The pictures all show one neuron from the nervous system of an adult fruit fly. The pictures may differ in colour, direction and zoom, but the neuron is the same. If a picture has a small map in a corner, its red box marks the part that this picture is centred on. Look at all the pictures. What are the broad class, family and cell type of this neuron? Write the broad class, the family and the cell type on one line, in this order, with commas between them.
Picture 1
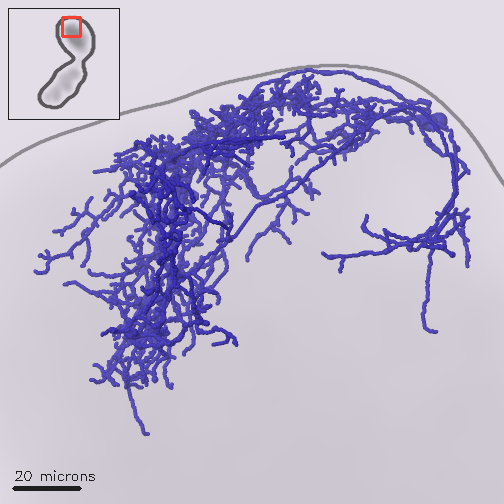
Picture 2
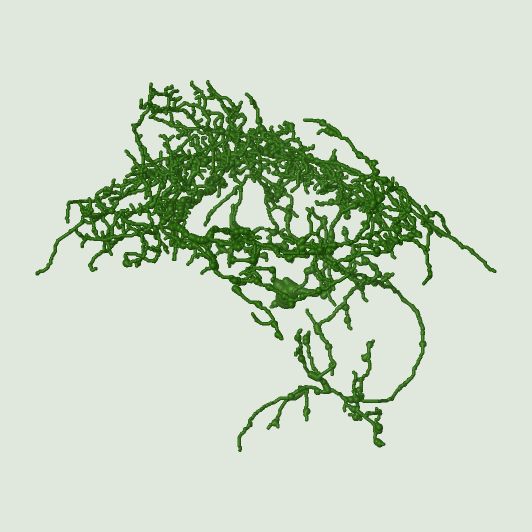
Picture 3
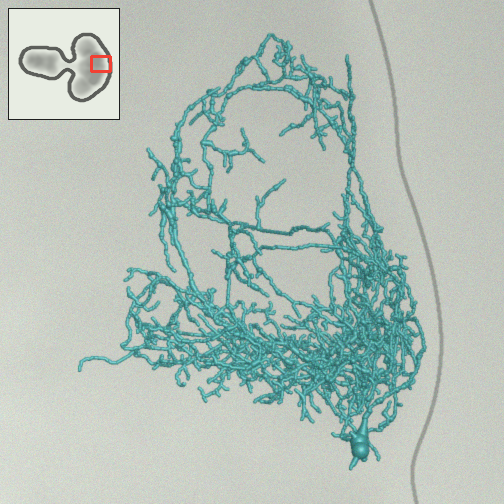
central-brain intrinsic neuron, hemilineage SMPad2, SMP157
